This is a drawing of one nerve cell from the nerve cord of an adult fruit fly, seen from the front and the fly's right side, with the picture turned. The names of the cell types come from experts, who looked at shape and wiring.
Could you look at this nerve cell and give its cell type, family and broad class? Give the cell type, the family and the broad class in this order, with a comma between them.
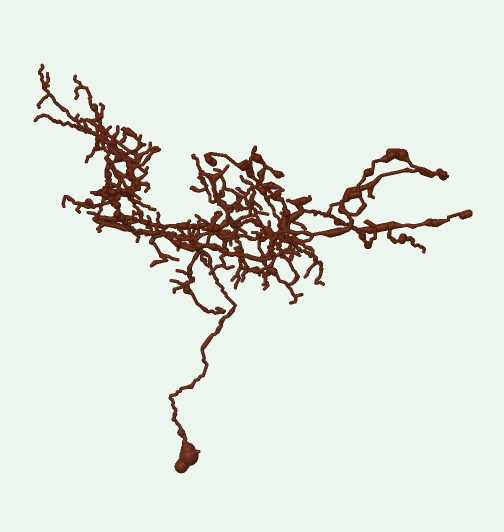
IN06A106, hemilineage 06A, nerve-cord intrinsic neuron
